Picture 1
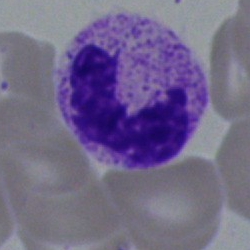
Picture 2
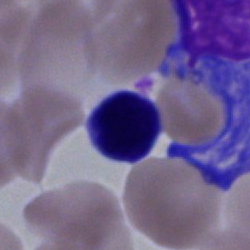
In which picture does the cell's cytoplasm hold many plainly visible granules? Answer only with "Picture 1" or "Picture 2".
Picture 1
